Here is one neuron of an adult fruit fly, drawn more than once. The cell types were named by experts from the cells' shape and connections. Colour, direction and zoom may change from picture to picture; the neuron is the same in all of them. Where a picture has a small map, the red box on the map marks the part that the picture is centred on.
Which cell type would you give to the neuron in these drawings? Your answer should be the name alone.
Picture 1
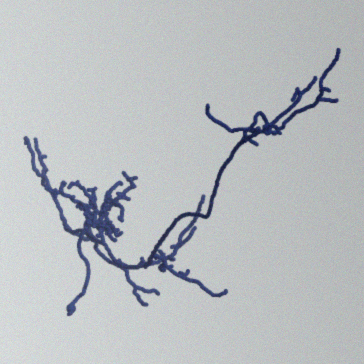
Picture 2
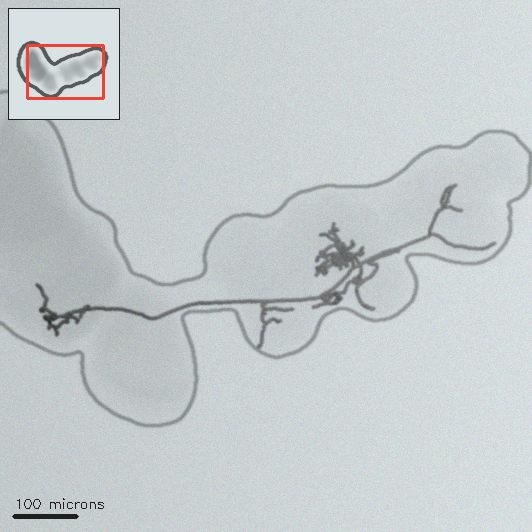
AN05B049_c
